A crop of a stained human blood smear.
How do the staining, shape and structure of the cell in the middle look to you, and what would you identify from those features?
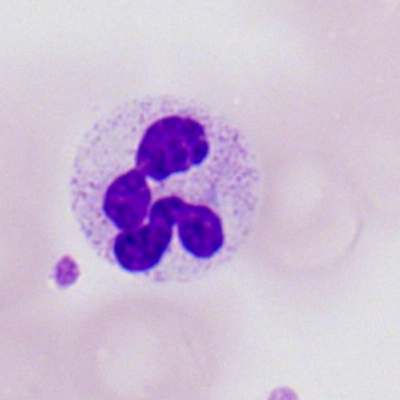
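A round, smooth outline encloses this cell. Dense, dark purple chromatin runs throughout the lobes. The cytoplasm is plentiful and pale pinkish-lilac, filled with fine, small pinkish-purple granules. The cell is a segmented neutrophil.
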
